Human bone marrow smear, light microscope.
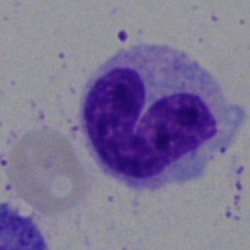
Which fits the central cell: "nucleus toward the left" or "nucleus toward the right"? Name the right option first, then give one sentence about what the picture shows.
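Nucleus toward the left. The rim of cytoplasm is widest above and to the right of the nucleus.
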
